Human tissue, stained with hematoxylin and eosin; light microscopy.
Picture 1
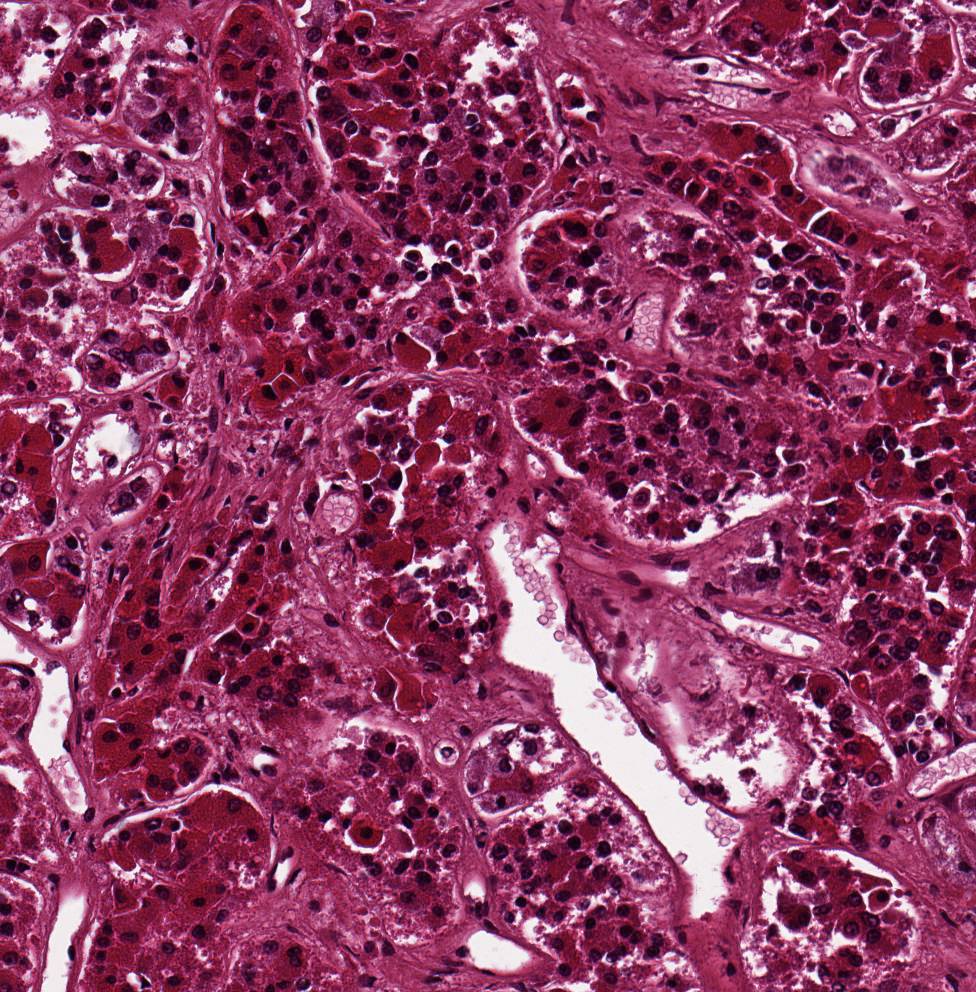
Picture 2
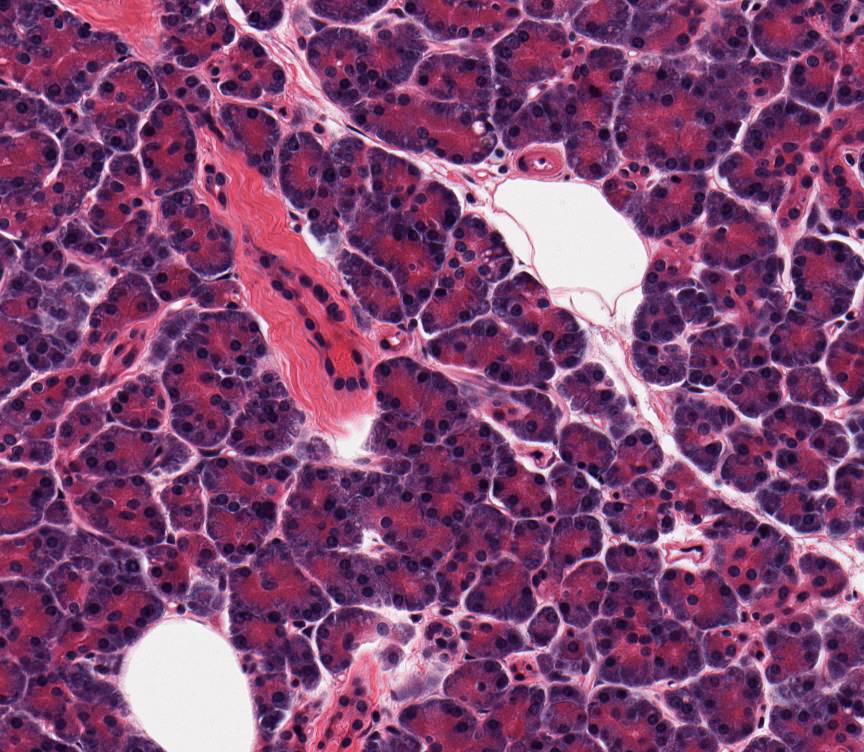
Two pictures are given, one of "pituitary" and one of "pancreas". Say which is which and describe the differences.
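Looking at the pair, the first picture is pituitary and the second is pancreas. In the first, the cells sit in rounded nests right across the field, with thin fibrous septa between them, and white retraction clefts pull many nests away from those septa. The nest cells have abundant, deeply eosinophilic, finely granular cytoplasm, and no fat cells appear anywhere. In the second, small acini are packed closely over almost the whole field, parted only by thin pale strands. Their cells have round dark nuclei placed toward the base, and the cytoplasm shifts from deep pink-red near the centre of each acinus to purple toward its outer edge. The central lumina are tiny and hard to make out.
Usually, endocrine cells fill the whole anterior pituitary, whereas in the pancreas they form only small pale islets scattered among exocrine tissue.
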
